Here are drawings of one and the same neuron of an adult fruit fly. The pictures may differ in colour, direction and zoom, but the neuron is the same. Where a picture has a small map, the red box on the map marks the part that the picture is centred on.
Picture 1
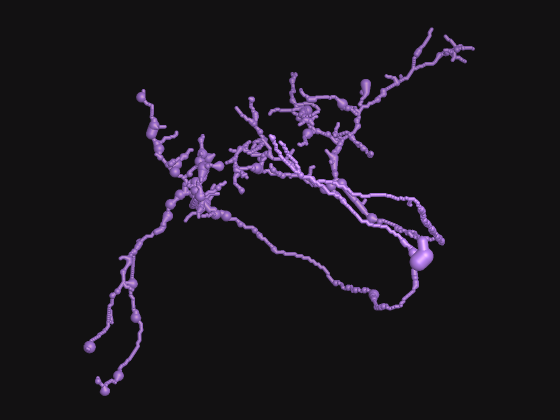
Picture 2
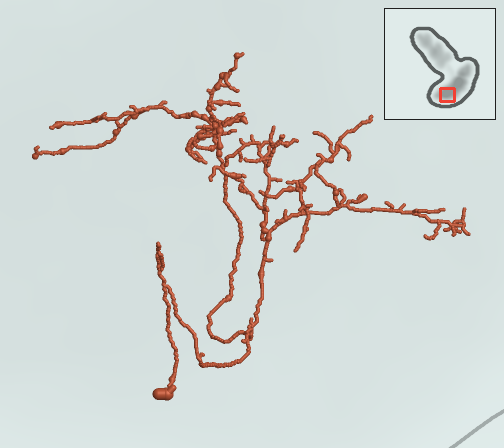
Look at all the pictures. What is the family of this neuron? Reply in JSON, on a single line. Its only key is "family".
{"family": "hemilineage VLPd&p1_dorsal"}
